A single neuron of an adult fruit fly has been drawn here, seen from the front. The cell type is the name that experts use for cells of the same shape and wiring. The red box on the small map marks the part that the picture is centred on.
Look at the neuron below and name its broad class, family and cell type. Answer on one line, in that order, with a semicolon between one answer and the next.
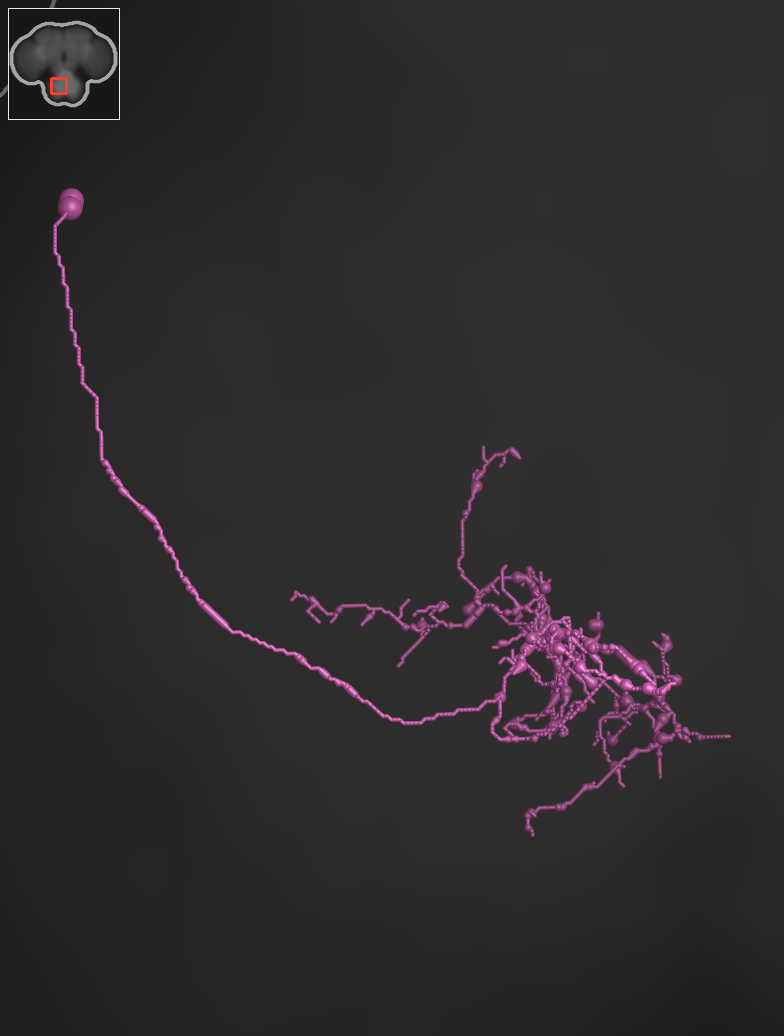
nerve-cord intrinsic neuron; hemilineage 09A; IN09A082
